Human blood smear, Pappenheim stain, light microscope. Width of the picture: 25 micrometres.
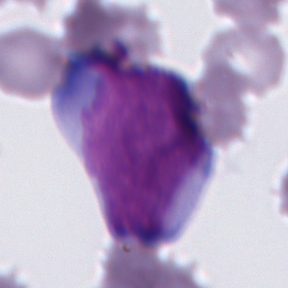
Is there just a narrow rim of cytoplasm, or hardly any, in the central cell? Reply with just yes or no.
Yes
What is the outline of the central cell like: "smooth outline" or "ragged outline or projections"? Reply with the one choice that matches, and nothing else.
Ragged outline or projections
